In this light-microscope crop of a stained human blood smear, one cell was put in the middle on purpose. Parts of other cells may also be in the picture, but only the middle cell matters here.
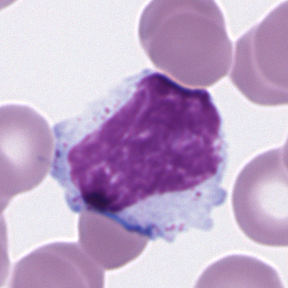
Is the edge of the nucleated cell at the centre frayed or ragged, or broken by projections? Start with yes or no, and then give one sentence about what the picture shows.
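Yes. The cell outline is irregular, with small blunt projections along its lower right edge.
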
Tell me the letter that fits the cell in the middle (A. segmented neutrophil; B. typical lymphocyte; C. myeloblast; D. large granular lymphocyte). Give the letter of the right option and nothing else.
D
